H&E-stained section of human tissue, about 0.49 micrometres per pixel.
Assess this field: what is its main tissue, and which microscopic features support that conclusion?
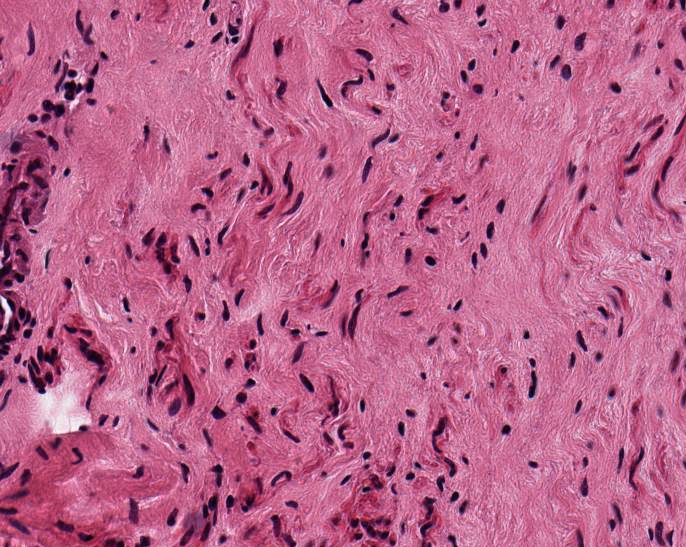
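What fills the field is dense connective tissue. Check one: wavy, undulating collagen strands, not straight parallel bundles.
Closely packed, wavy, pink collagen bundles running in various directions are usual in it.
Check two: thin, dark, spindle-shaped nuclei, many curved or wavy.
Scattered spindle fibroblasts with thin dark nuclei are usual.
Check three: sparse, fairly evenly spread nuclei with much pink matrix between them. Check four: no epithelium anywhere.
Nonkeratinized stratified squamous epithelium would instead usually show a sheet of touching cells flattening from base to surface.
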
